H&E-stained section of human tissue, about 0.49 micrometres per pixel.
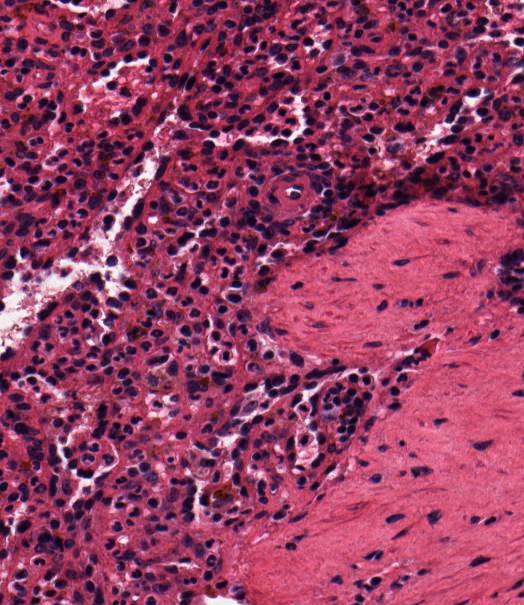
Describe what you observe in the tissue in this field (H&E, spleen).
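Closely packed cells form a dense sheet at upper and left, lying directly against the upper left edge of a pink fibrous muscle bundle at lower right. Many have a modest pink cytoplasmic rim around the nucleus.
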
